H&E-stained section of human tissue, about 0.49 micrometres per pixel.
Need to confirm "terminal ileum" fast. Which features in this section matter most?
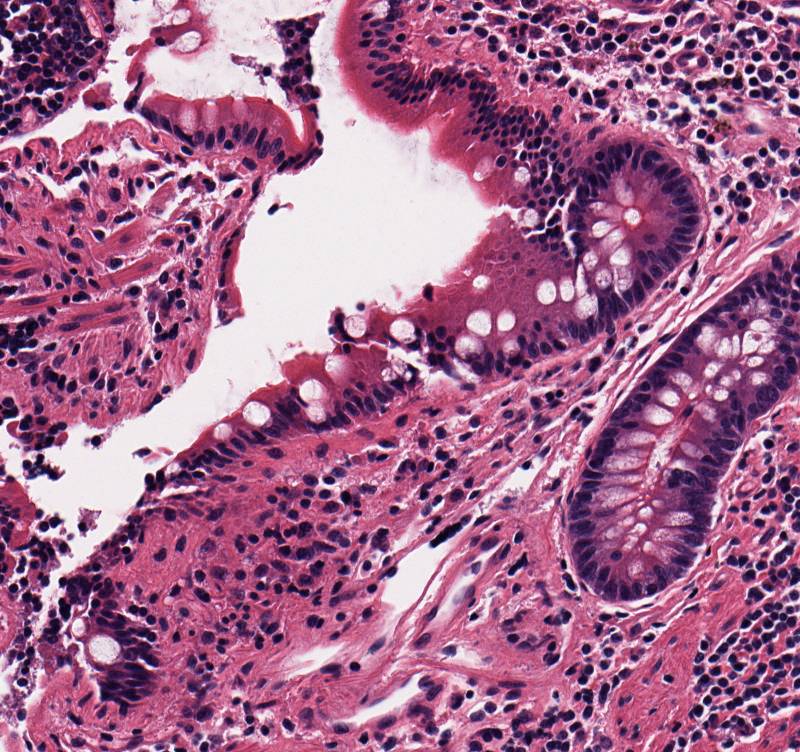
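In this section of terminal ileum, the lumen is lined by a single layer of tall columnar epithelial cells whose nuclei sit at their bases. Goblet cells with pale, rounded mucin vacuoles are scattered along the surface epithelium beside the lumen, and these fit the terminal ileum.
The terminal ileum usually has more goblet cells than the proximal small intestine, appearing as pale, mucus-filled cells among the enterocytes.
The stroma between the crypts and beneath the surface epithelium is crowded with small cells that have round, dark nuclei.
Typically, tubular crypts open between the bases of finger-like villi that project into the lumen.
On the left of the field, bundles of pink spindle-shaped cells with elongated nuclei run through the stroma.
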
